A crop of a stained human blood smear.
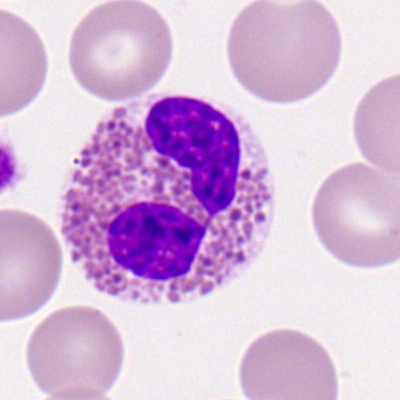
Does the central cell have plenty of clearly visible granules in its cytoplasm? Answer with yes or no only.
Yes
